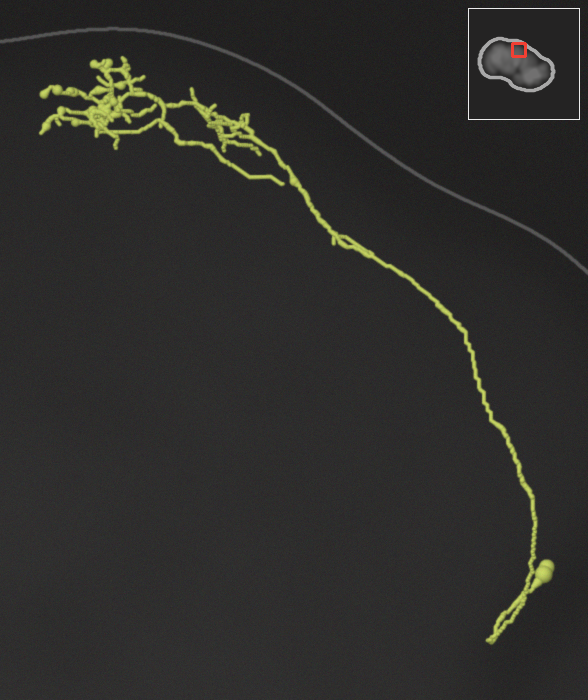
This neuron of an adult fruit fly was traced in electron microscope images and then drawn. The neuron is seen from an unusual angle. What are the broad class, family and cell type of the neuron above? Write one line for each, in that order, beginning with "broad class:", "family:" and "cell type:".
broad class: central-brain intrinsic neuron
family: hemilineage SLPpl3
cell type: CB1178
